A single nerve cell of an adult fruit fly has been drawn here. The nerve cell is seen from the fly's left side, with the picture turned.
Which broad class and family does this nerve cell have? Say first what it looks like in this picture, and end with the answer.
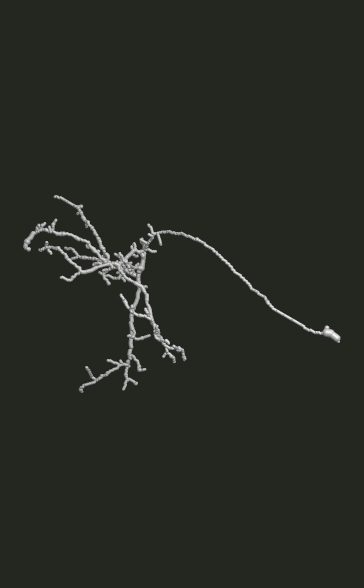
The cell body is on the right of the picture. Dozens of branch ends can be seen. Its broad class is nerve-cord intrinsic neuron. The family is hemilineage 13B.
